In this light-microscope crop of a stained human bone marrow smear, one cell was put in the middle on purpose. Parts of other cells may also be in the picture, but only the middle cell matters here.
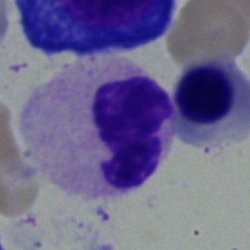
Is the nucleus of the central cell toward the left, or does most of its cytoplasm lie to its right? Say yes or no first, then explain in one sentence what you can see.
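No. The nucleus lies off-centre, towards the right side of the cell.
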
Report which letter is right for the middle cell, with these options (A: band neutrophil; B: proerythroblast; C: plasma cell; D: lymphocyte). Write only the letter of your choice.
A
